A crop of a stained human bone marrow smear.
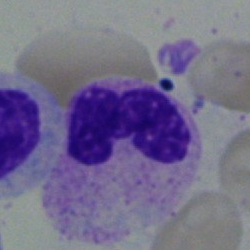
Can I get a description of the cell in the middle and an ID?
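See the nucleus: bent into a curved horseshoe, concave side down. It lies in the upper part of the cell, most cytoplasm below it. The cytoplasm is abundant, pale pinkish-lilac, with fine pinkish-violet granules throughout. This is a band neutrophil.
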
